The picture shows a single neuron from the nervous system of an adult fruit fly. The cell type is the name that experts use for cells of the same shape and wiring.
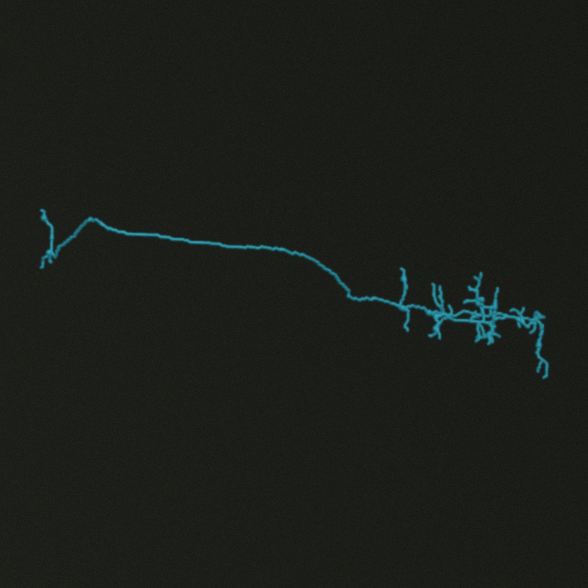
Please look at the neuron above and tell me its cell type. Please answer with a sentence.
The cell type is Tm5c.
